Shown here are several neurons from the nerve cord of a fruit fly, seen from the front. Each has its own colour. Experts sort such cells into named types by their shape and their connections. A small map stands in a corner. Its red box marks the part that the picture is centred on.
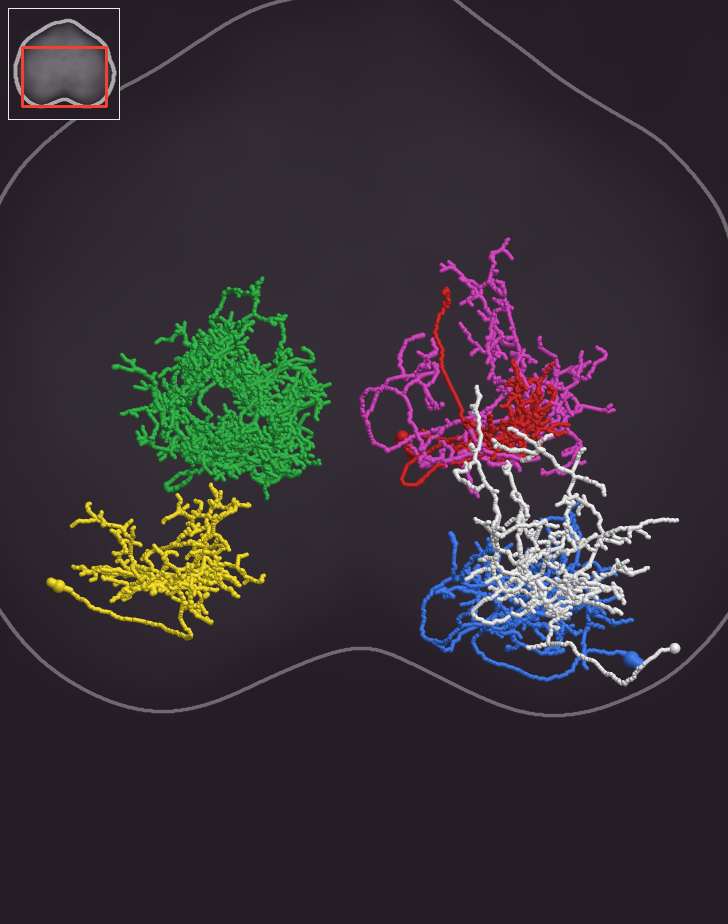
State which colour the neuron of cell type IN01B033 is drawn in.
white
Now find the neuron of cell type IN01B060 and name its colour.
red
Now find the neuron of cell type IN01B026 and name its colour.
blue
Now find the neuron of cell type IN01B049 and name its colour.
yellow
